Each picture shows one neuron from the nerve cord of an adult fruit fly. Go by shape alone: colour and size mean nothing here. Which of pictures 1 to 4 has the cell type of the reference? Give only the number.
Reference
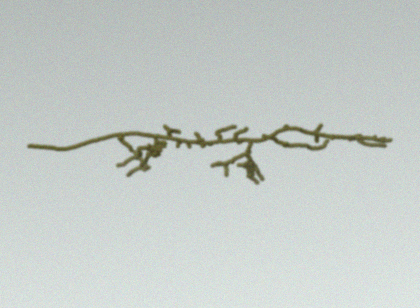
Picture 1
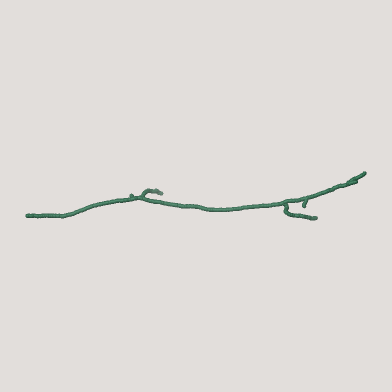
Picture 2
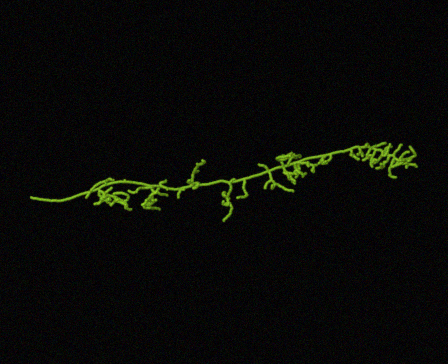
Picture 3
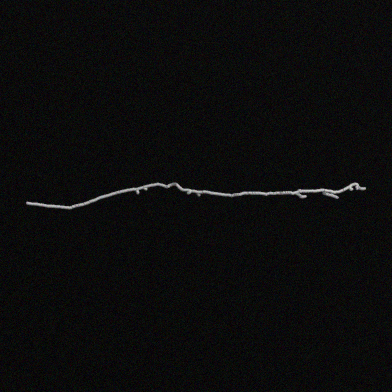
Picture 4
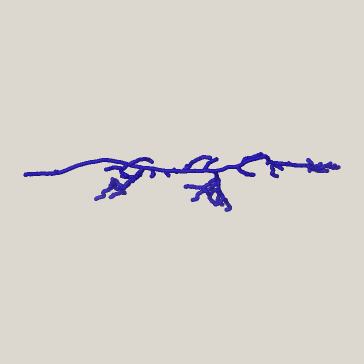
4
